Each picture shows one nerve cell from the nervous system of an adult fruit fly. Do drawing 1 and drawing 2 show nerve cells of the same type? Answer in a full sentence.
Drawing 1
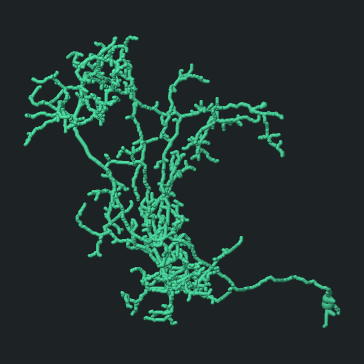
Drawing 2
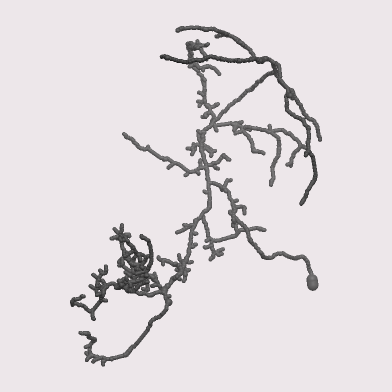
They are of different cell types.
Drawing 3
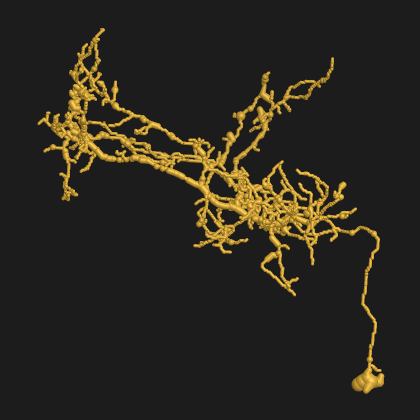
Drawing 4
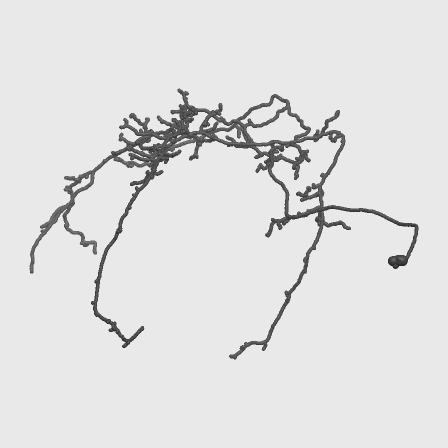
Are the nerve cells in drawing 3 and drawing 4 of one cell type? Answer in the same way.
They are of different cell types.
